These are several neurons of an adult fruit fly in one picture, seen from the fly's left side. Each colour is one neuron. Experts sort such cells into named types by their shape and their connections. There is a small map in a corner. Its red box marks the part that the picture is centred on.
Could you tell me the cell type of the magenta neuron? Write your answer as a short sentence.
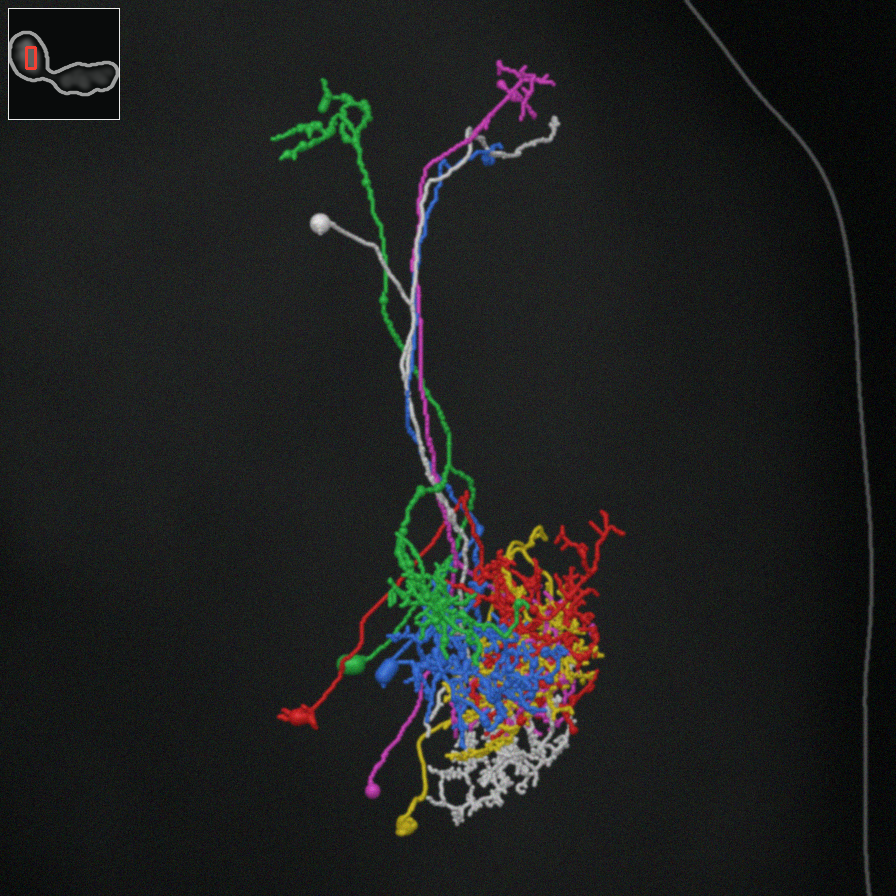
The cell type is LoVP1.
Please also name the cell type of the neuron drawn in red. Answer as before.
The cell type is Li34b.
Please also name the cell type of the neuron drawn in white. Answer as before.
The cell type is LC20a.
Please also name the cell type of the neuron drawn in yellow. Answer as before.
The cell type is Li34a.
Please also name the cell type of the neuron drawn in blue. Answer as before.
The cell type is LC20b.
